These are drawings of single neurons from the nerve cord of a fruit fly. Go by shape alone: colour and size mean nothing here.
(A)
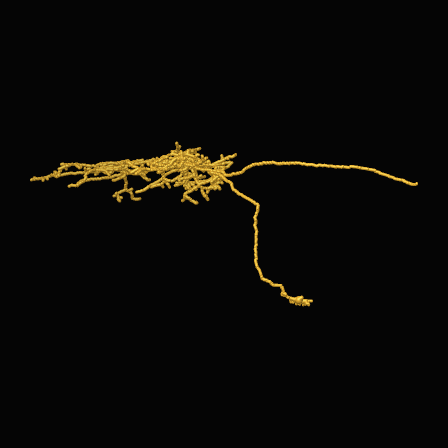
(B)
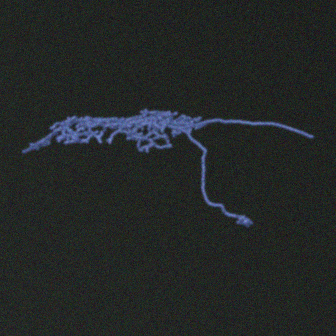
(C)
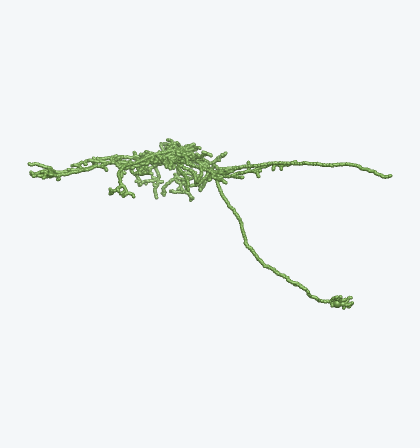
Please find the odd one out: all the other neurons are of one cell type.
A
